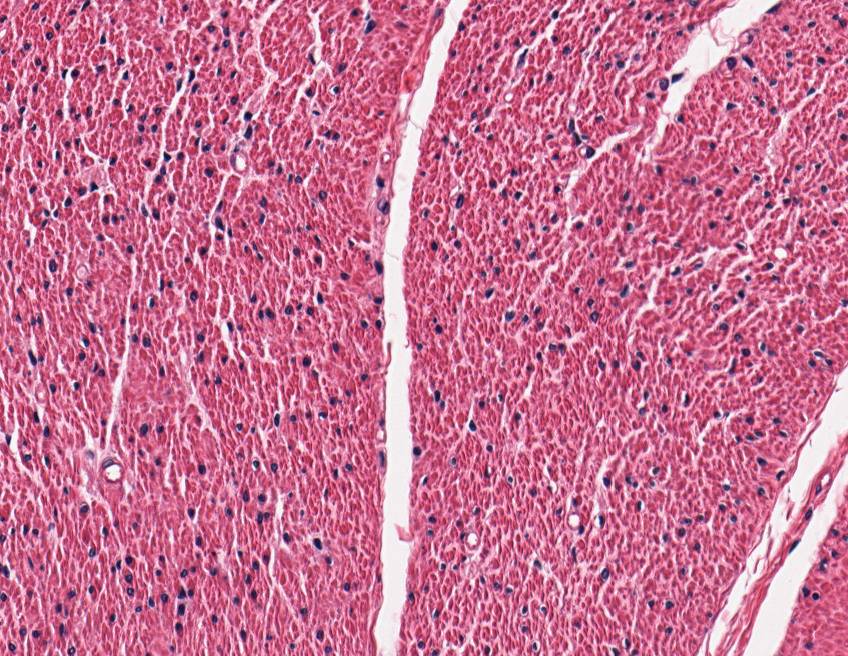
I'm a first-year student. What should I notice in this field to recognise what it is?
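Answer: smooth muscle. Within the muscle, a few small round vessel lumina lie scattered, one of them in the lower left quarter. Connective tissue between the muscle cells is scant, showing only as thin pale strands. No fat cells, glands or epithelium are present anywhere in the field.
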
